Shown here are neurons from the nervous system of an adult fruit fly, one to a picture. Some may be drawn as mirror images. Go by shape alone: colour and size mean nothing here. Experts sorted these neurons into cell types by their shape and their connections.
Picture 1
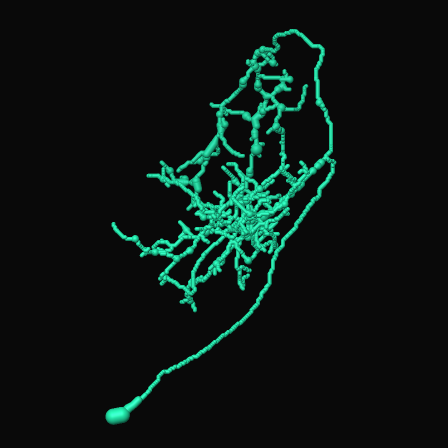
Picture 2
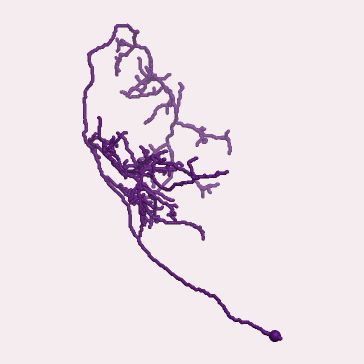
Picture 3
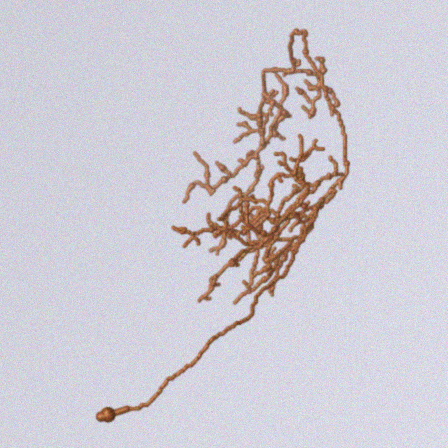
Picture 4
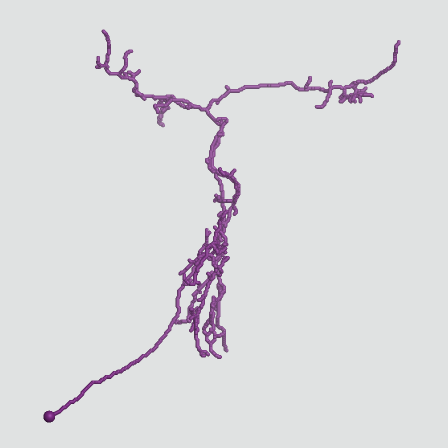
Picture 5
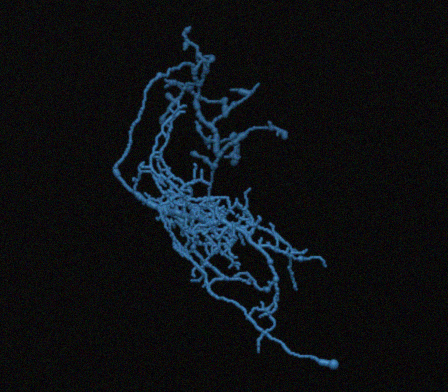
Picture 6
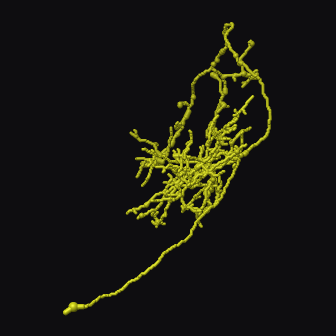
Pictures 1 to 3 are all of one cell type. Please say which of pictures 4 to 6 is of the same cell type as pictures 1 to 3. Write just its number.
6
